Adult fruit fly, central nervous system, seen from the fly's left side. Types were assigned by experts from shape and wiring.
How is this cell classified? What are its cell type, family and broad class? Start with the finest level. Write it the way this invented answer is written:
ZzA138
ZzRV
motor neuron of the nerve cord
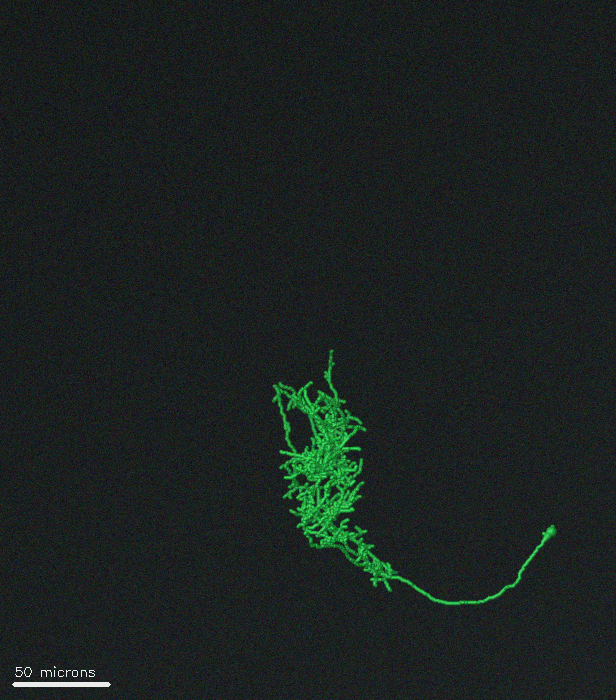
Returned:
WED187
hemilineage LB0
central-brain intrinsic neuron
